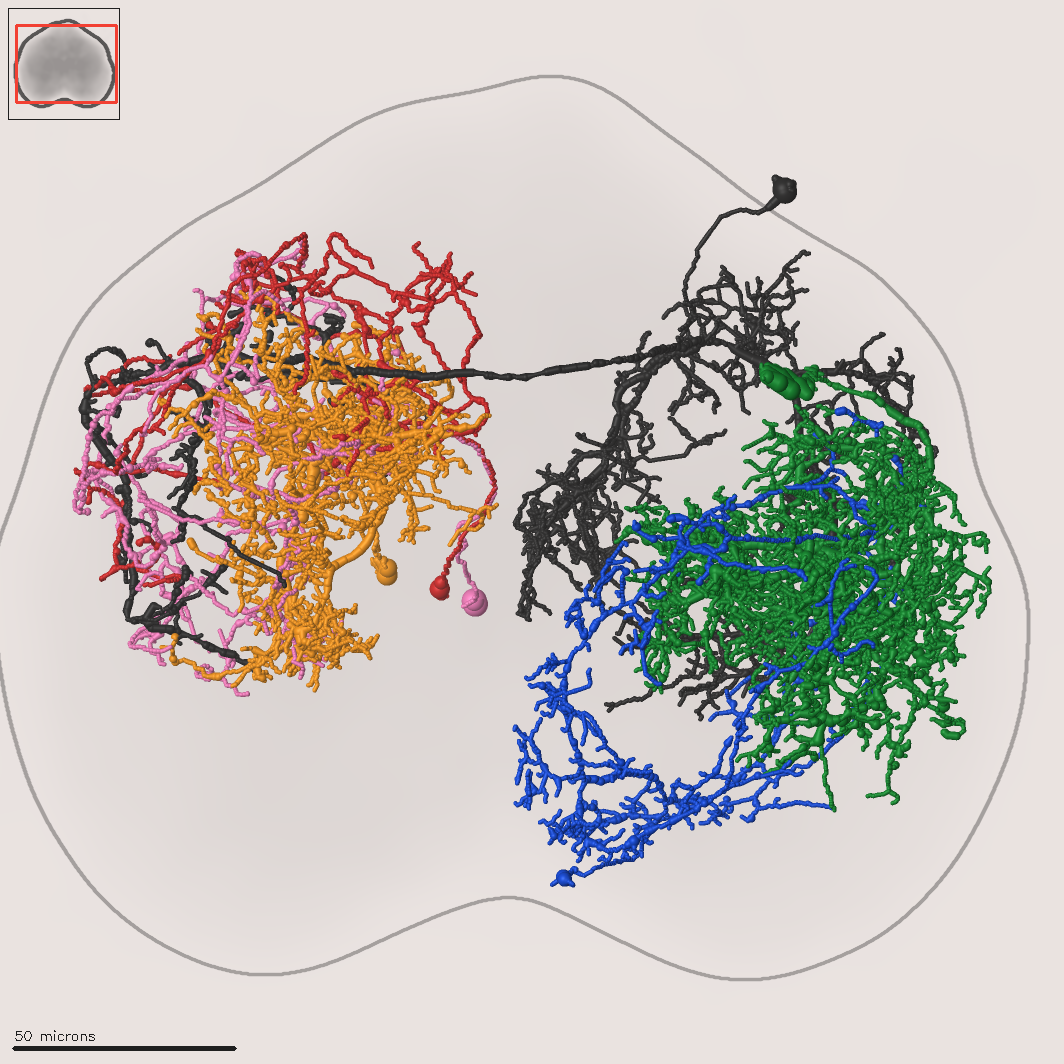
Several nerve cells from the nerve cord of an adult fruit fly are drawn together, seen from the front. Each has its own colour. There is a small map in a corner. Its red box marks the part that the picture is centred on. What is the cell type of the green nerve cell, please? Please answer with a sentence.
The cell type is IN19A005.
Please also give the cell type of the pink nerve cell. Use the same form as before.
The cell type is IN04B025.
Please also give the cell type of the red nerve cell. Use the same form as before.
The cell type is IN04B048.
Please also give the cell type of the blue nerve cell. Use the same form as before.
The cell type is IN04B053.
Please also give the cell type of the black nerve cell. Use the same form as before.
The cell type is IN19B021.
